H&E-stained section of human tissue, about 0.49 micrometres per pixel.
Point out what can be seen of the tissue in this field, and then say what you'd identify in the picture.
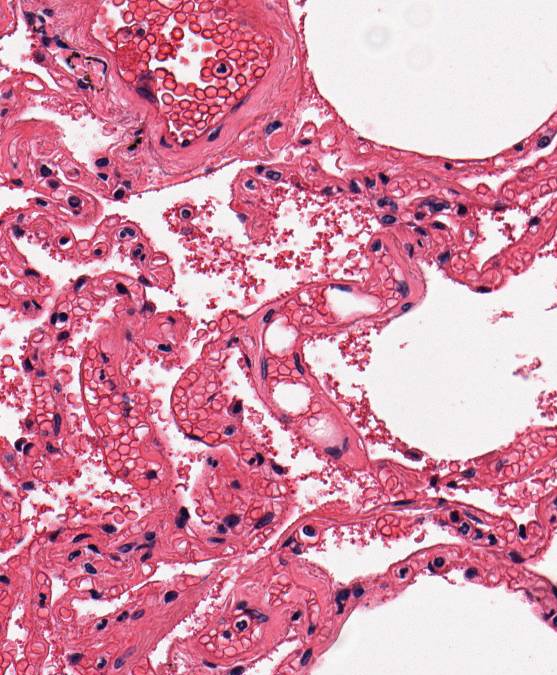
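I see thin, winding septa meshing around open air spaces, the largest at upper right and right edge. Top left, a thick-walled pink vessel holds red blood cells. Septal nuclei lie singly: small, dark, oval to elongated. Lining: a flat, thin layer. This is lung.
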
